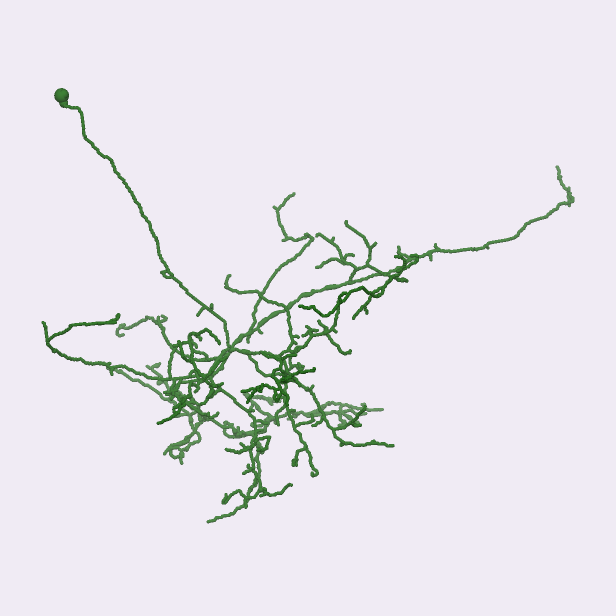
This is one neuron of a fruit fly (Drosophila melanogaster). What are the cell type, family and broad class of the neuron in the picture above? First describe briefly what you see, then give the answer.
The cell body can be seen at the upper left of the picture. The picture shows dozens of branch ends. It is of cell type LAL303m. The family is hemilineage SMPpv2_ventral. It is a central-brain intrinsic neuron.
